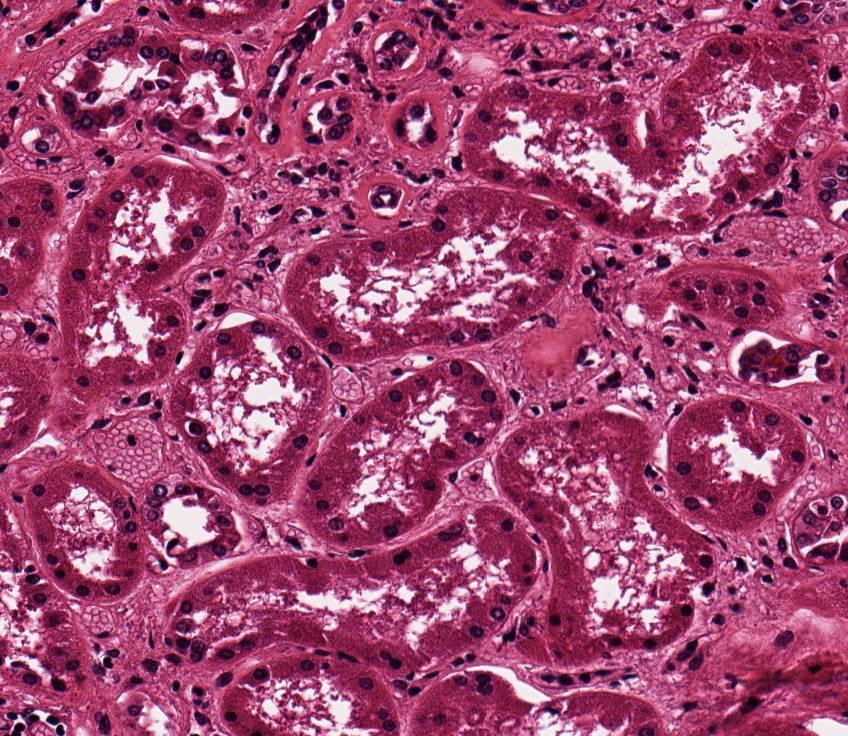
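Renal cortex: closely packed tubules in round, oval and elongated profiles fill the field, separated only by thin stroma strands. Larger tubules have a single layer of cuboidal to low columnar cells with strongly eosinophilic, granular cytoplasm and irregular lumens holding pale, frothy, wispy material.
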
